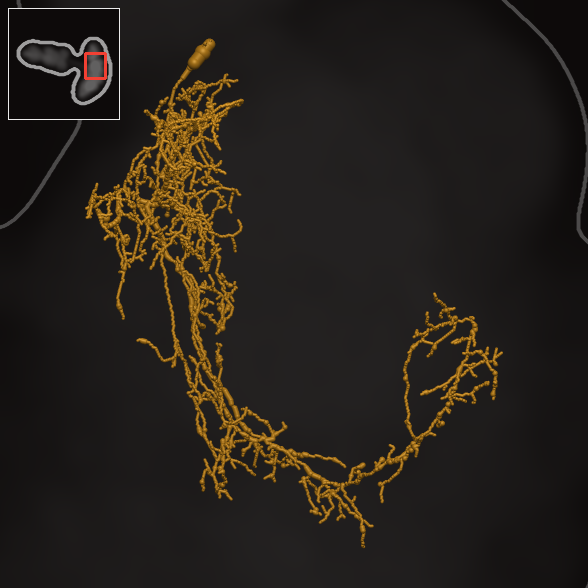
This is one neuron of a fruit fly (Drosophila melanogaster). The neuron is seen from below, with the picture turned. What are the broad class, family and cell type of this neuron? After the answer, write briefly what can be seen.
This is a central-brain intrinsic neuron. The family is LHPV. It is of cell type LHPV5l1. It is in the brain and does not reach the nerve cord. More than a hundred branch ends can be seen.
